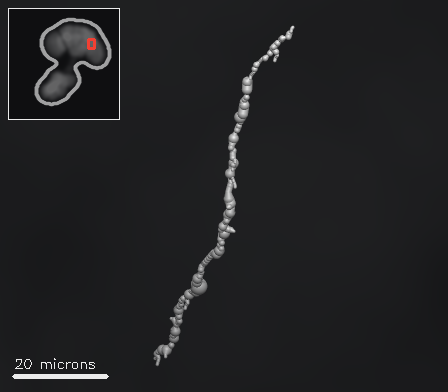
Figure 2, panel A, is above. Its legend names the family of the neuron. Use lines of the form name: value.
family: class mechanosensory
